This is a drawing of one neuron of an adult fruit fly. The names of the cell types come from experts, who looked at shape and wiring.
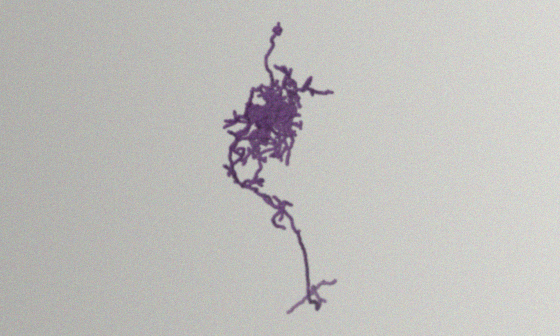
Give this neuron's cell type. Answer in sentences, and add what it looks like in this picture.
It is of cell type DNpe027. Its broad class is descending neuron. In this view it is more than twice as tall as it is wide.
